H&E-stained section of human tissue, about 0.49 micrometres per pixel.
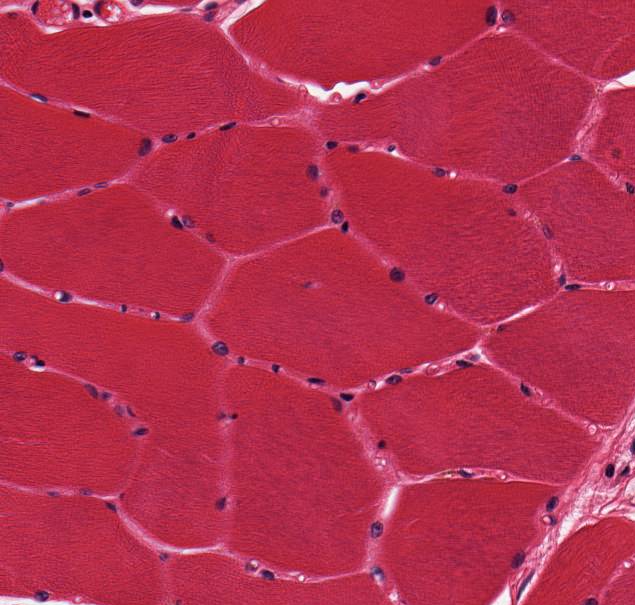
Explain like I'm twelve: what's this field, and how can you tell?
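Skeletal muscle. Fibres polygonal, with angular corners where they meet; cytoplasm an even, deep red.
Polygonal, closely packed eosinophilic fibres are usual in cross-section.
Dark, flattened nuclei at fibre edges, not centres.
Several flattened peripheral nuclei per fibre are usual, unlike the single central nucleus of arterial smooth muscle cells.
Only a thin pale pink connective tissue layer between neighbouring fibres.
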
